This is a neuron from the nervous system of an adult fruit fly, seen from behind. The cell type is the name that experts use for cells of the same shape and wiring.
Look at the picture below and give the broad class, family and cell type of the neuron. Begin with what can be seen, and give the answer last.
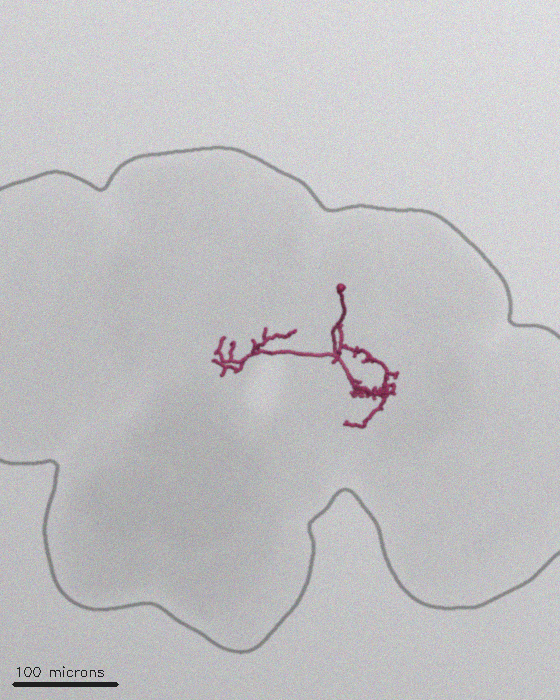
The cell body is in the middle of the picture. By the scale bar it is about 180 microns wide in this view. It is a central-brain intrinsic neuron. The family is hemilineage DM6_central1. Its cell type is PS253.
